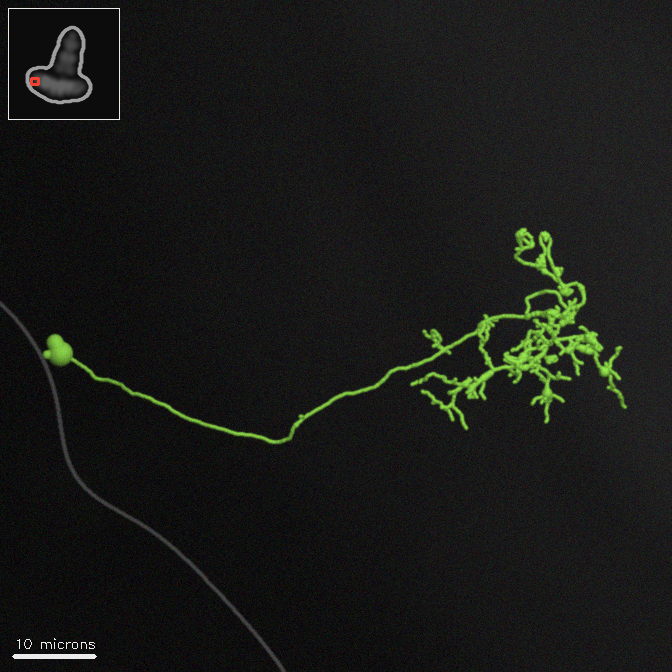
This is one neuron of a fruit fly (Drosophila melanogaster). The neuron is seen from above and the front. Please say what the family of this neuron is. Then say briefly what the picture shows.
Its family is Dm. This is an optic-lobe intrinsic neuron. Its cell body lies on the left of the picture. From left to right in the picture it spans about 75 microns. The picture shows dozens of branch ends.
